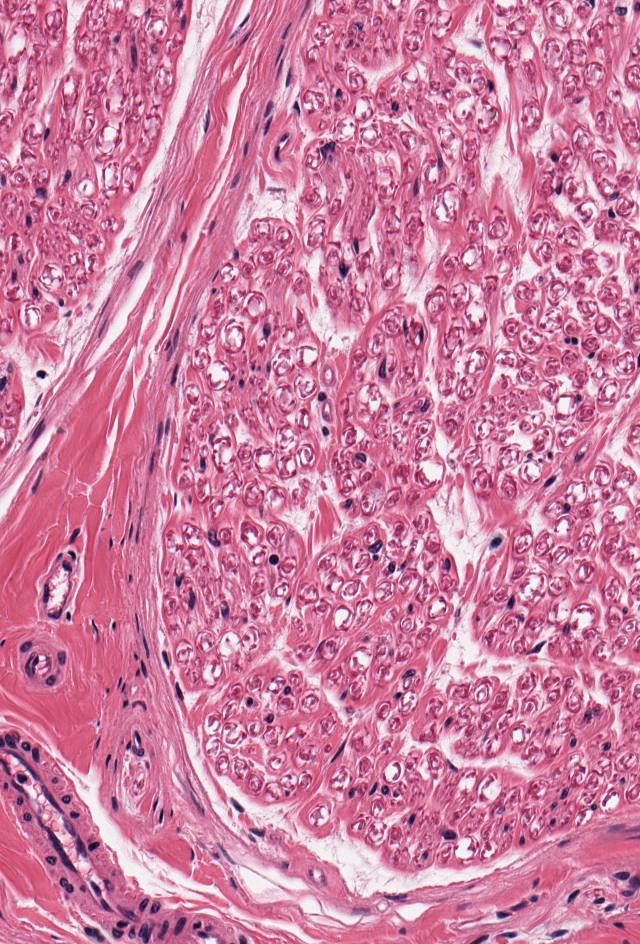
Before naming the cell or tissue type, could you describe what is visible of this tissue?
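The fibres within the bundles are cut in cross section; most show as small round profiles, a pink central dot within a clear ring. Dark oval to elongated nuclei are sparsely scattered between these profiles. Narrow white clefts divide groups of fibres within the large bundle. No fat cells are present. This is tibial nerve.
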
